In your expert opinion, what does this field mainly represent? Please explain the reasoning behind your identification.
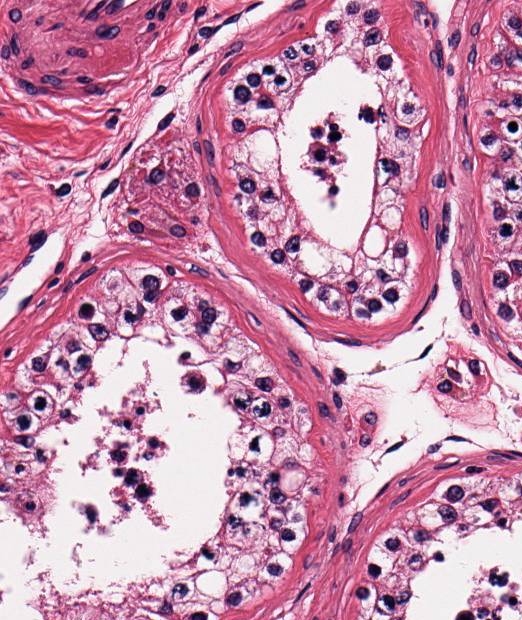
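Seminiferous tubule, cut across several times, with one complete profile in the upper centre. Each tubule is lined by a multilayered epithelium, many of its cells having round nuclei with dark, coarse chromatin.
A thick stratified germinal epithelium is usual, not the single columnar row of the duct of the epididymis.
Just left of the upper tubule lies a small cluster of Leydig cells.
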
